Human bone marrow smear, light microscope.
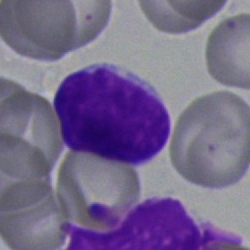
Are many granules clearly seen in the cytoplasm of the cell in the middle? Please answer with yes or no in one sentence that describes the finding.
No, the cytoplasm of the cell shows no visible granules.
